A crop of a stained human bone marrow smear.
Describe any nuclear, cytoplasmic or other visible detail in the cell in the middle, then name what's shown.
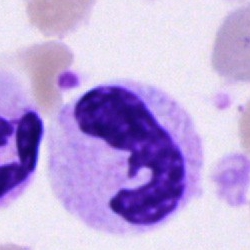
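Within a round, smooth outline, the nucleus forms a single C-shaped curved band, undivided into lobes. It occupies the upper and right part of the cell; cytoplasm fills the lower left. Fine, small pinkish-violet granules fill the cytoplasm. This cell is a band neutrophil.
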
